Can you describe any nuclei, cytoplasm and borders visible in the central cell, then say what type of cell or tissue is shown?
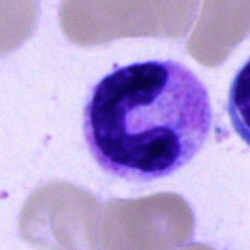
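A single curved band forms the nucleus, bent into a C shape with its open side facing to the right. The cytoplasm is pale pinkish-lilac and holds fine pinkish granules. The central cell is a band neutrophil.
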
